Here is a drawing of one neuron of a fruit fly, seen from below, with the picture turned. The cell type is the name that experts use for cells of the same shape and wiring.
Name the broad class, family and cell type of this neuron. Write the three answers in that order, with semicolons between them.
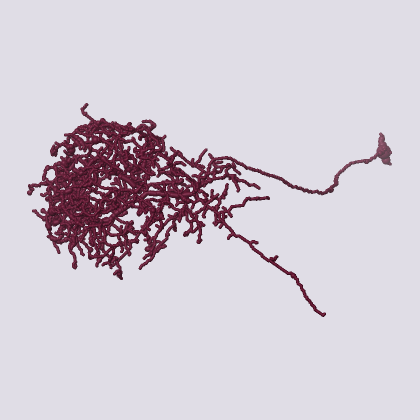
central-brain intrinsic neuron; hemilineage VLPp1; AVLP545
